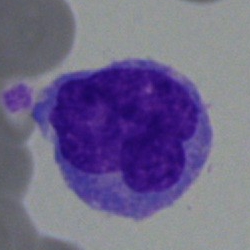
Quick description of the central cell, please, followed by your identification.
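Irregular, folded nuclear outline with indentations. Nucleus fills most of the cell; widest rim of cytoplasm along the bottom. No distinct nucleoli. No coarse granules in the cytoplasm. Cell: monocyte.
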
